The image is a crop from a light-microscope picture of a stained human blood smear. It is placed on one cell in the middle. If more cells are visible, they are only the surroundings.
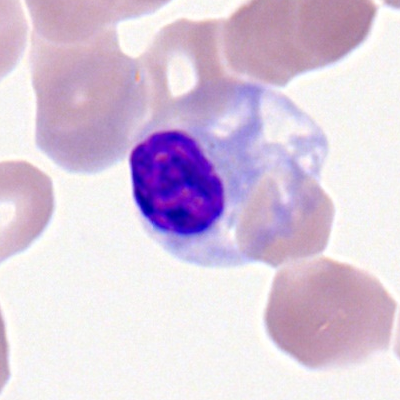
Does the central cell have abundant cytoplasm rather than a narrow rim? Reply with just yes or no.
Yes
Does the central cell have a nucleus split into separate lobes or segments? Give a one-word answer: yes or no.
No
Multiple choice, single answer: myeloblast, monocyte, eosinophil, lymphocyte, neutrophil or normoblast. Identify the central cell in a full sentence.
Standing at the centre of this crop is a normoblast.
